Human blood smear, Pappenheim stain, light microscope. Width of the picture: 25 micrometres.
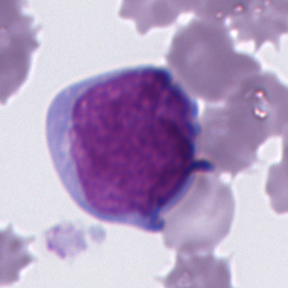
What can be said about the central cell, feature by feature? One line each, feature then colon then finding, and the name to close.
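Size: about 15 micrometres across
Nucleus: fills about 70% of the cell's area
Chromatin: finely granular, evenly spread, no coarse dark clumps
Cytoplasm: pale to medium blue, widest rim left of the nucleus
Edge: small dark blue tag projecting at lower right
Name: myeloblast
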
